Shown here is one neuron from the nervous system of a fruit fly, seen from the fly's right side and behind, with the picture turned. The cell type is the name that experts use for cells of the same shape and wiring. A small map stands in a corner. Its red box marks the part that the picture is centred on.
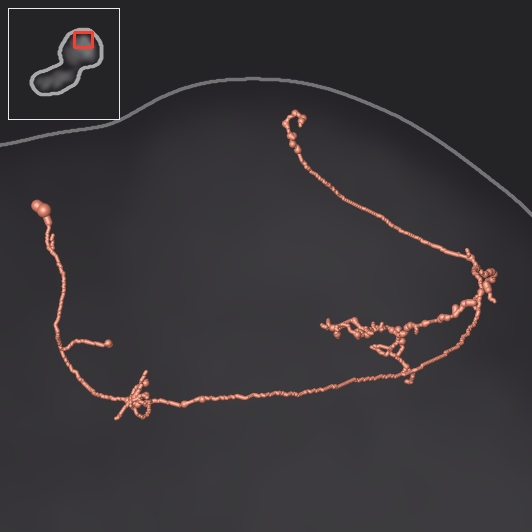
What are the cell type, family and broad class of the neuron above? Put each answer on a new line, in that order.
KCa'b'-ap1
class Kenyon Cell
central-brain intrinsic neuron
